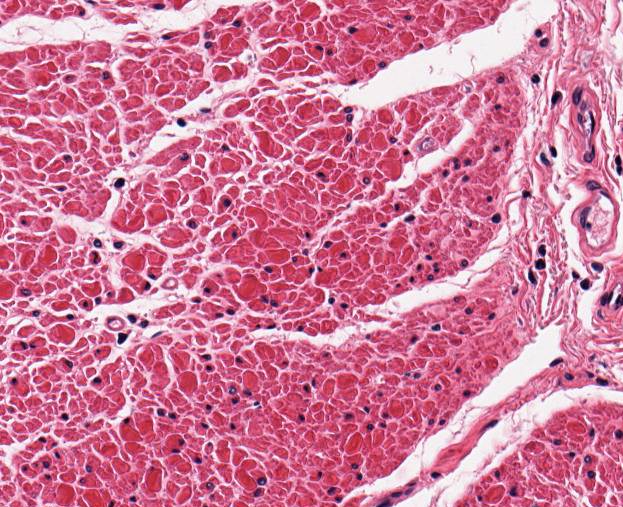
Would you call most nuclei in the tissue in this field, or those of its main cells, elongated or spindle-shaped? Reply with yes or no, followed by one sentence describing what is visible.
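No. Small round dark-blue nuclei are scattered among the profiles, and most profiles show no nucleus.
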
